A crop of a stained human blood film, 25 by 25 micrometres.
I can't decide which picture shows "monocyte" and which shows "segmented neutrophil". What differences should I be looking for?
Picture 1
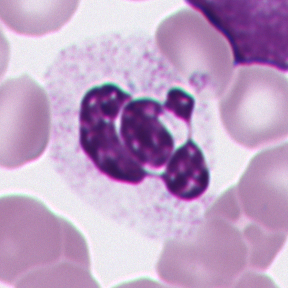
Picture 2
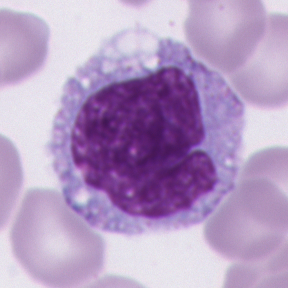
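The segmented neutrophil is in picture 1 and the monocyte in picture 2. Check the nuclei first: the neutrophil's is split into several separate lobes held together by thin strands, while the monocyte's is folded, with a deep cleft coming in from the right side.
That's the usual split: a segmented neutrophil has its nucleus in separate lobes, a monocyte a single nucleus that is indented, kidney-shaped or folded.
The neutrophil's chromatin is dark purple and coarsely clumped, and the monocyte shows no nucleoli.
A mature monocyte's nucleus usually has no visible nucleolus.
Granules differ too: fine pinkish-violet ones are scattered evenly through the neutrophil's pale cytoplasm, a wide rim around the lobes, whereas the monocyte has only fine, dust-like granules.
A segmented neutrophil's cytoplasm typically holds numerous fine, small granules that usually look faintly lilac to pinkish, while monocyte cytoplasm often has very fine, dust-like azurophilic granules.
No vacuoles show in the neutrophil, but the monocyte has several small clear ones, mostly near the top. Both outlines are roughly round, the monocyte's with a slightly uneven, frayed edge; it's about 17 micrometres across, its nucleus about 13 micrometres.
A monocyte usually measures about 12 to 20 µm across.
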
